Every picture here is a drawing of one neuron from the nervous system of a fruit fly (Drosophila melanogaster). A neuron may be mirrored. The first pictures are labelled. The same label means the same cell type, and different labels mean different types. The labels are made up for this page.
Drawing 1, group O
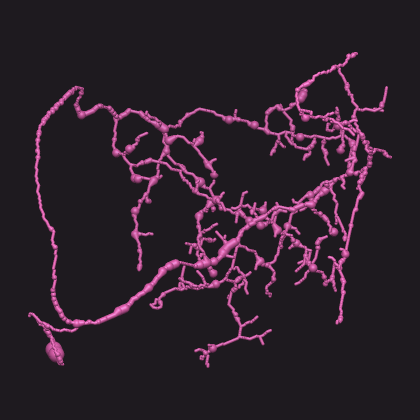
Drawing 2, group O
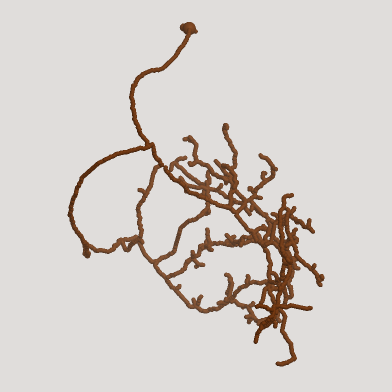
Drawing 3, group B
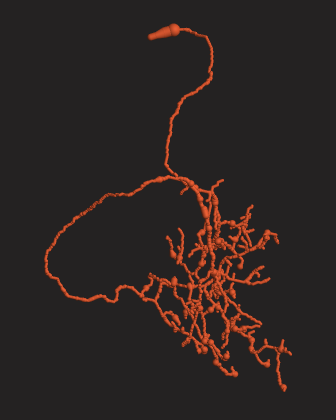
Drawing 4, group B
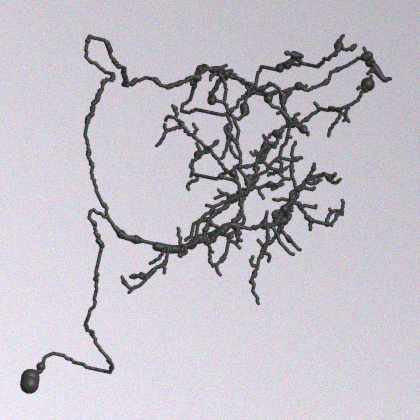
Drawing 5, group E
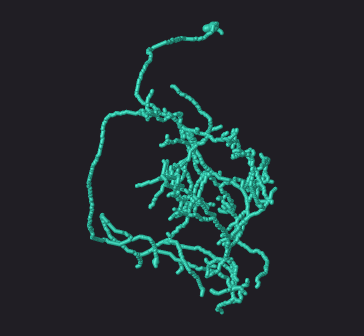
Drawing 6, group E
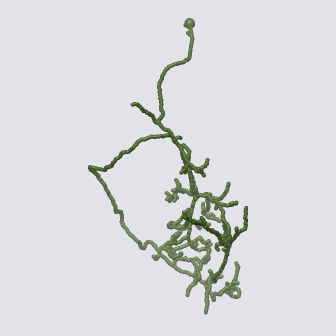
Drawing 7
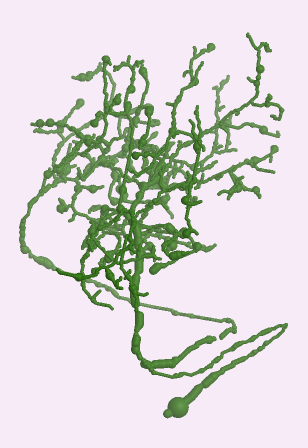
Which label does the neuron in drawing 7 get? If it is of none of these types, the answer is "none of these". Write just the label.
none of these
